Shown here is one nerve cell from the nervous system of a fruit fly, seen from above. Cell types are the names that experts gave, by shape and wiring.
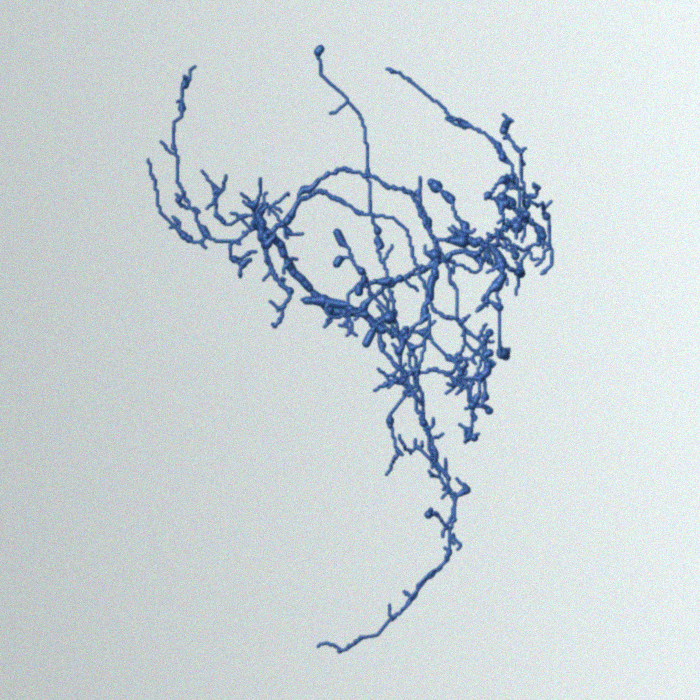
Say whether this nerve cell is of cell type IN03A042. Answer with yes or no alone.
yes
